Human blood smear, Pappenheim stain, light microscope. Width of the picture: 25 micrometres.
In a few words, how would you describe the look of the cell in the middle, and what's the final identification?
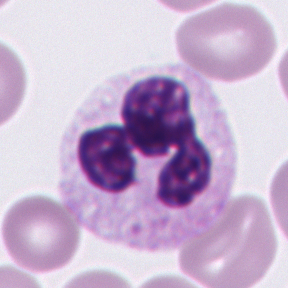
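Let me start with the outline: round and smooth. The nucleus is divided into three lobes, and I can make out no nucleoli in it. In the cytoplasm I see fine, faint lilac granules. This, then, is a segmented neutrophil.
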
